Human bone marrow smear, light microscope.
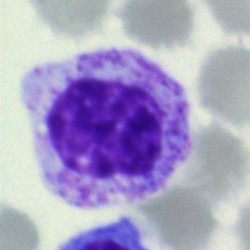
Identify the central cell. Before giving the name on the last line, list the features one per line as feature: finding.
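Outline: roughly round; edge slightly irregular, bumpy as I trace it
Rim: cytoplasm surrounds the nucleus on every side
Colour: that cytoplasm is pale lilac-blue
Contents: fine purple granules, scattered
Cell: myelocyte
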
